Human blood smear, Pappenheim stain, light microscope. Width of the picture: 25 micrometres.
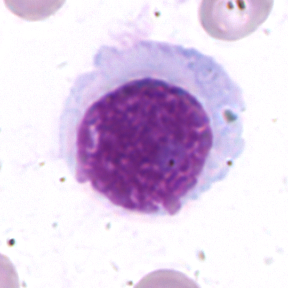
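Plasma cell: the nucleated cell at the centre of a stained peripheral blood smear. Its outer edge is irregular and frayed rather than smooth. The nucleus, round in outline and about 12 micrometres across, lies off-centre toward the lower left of the cell. Its chromatin is dark purple and clumped into a network, with paler gaps between the clumps. The cytoplasm stains pale greyish blue.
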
